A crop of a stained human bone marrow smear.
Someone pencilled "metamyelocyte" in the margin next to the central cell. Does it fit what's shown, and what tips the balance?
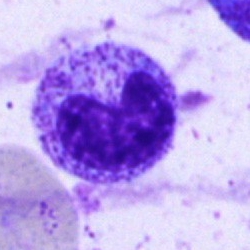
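A kidney-shaped nucleus, notched along its upper edge, lies within a round outline. Its chromatin is dark purple and condensed, and no nucleoli are visible. Purple granules are scattered through the cytoplasm around the nucleus, which is pale lilac between them.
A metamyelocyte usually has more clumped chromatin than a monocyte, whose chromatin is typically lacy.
The condensed chromatin therefore favours metamyelocyte over monocyte.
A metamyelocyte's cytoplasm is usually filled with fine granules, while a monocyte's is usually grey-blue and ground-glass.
The granular cytoplasm here sides with metamyelocyte.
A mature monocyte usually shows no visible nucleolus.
The absence of nucleoli therefore does not count against monocyte. This cell is a metamyelocyte.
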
